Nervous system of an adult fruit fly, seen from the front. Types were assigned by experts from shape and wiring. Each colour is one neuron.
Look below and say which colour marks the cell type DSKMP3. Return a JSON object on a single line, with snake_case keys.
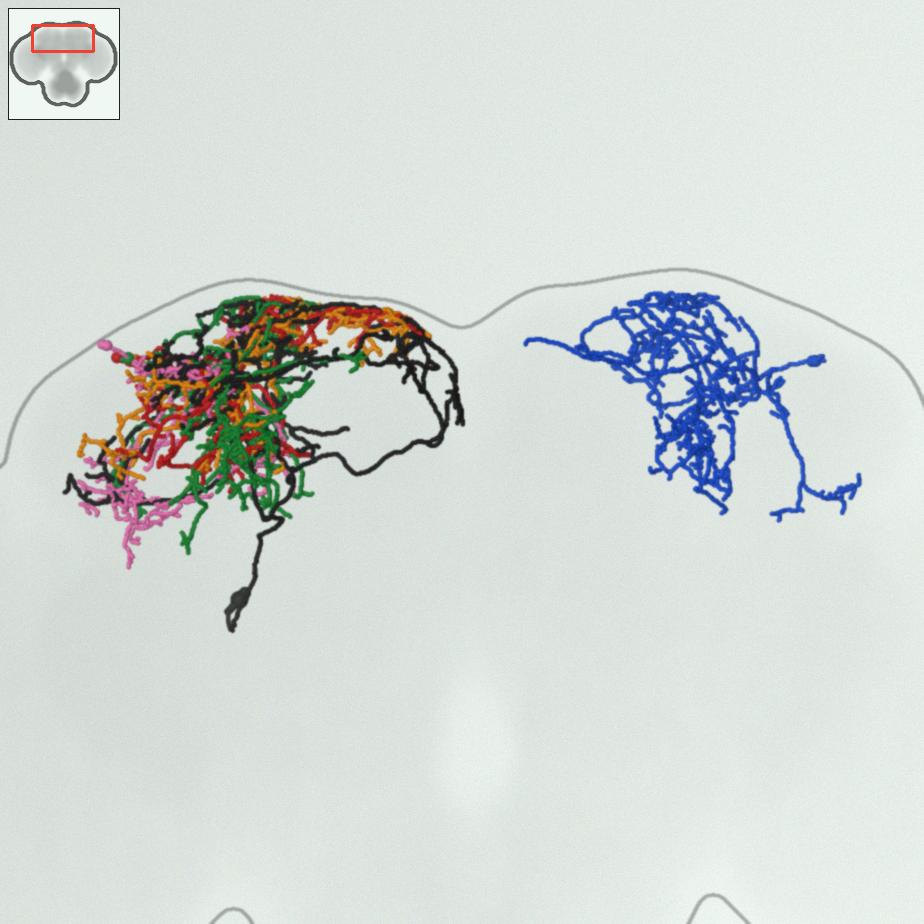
{"colour": "black"}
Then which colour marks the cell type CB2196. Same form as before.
{"colour": "green"}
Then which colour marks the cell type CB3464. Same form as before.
{"colour": "pink"}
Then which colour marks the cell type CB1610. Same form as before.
{"colour": "red"}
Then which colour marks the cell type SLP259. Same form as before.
{"colour": "orange"}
